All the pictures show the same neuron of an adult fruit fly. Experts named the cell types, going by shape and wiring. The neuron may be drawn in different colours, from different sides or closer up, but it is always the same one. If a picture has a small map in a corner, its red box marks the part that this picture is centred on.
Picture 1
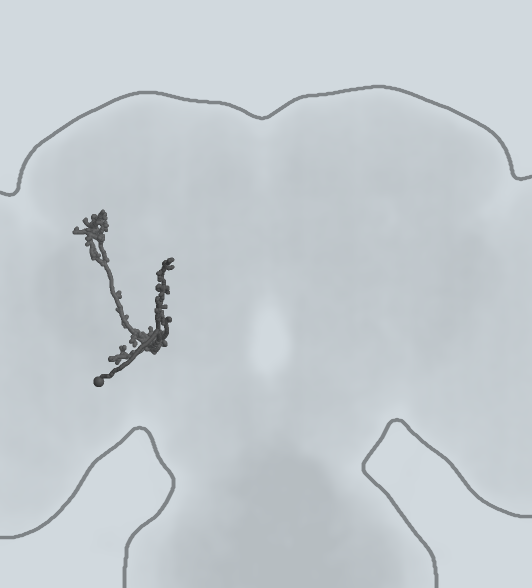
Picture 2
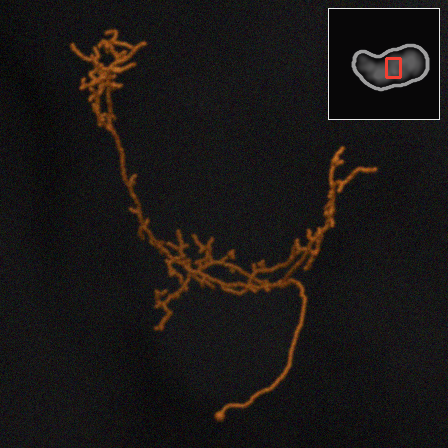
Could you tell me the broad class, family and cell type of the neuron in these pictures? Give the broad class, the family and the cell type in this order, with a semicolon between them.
central-brain intrinsic neuron; hemilineage LALa1_posterior; WEDPN7A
